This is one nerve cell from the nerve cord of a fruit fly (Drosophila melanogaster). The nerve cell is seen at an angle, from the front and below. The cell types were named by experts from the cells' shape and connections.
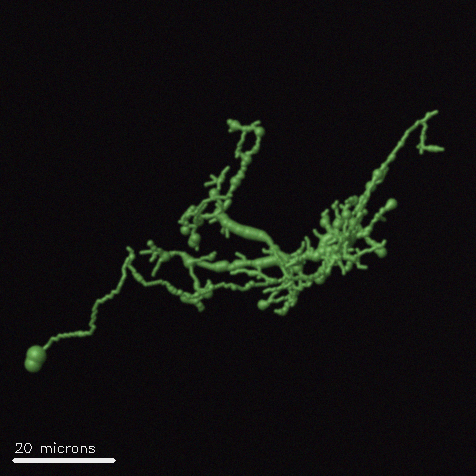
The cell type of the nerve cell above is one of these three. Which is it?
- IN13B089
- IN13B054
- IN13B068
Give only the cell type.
IN13B089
